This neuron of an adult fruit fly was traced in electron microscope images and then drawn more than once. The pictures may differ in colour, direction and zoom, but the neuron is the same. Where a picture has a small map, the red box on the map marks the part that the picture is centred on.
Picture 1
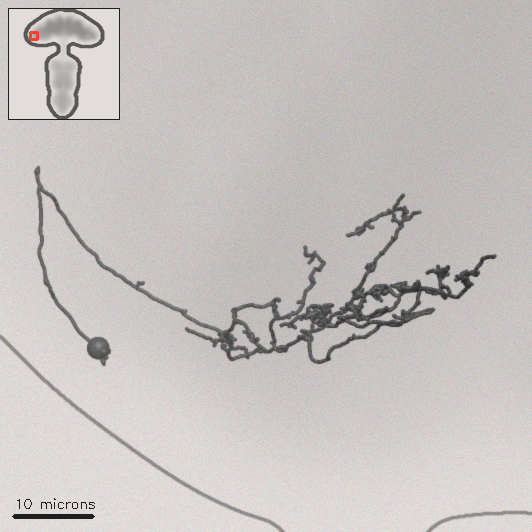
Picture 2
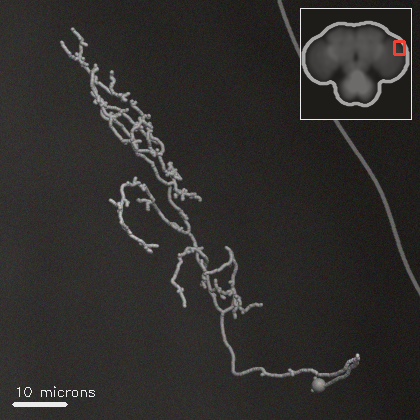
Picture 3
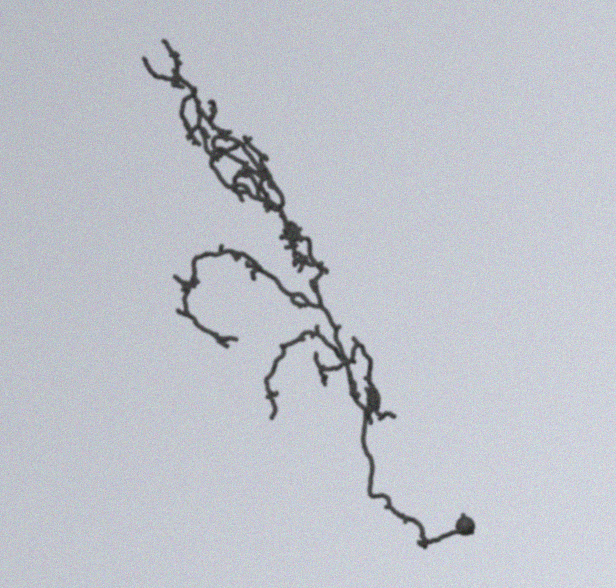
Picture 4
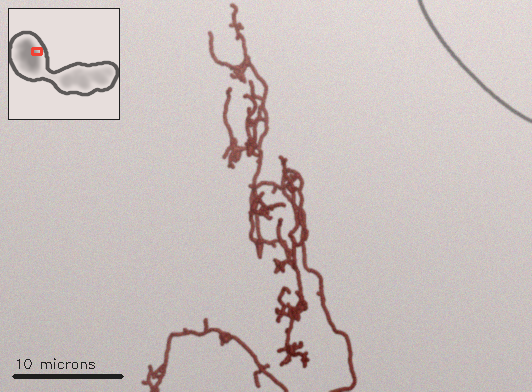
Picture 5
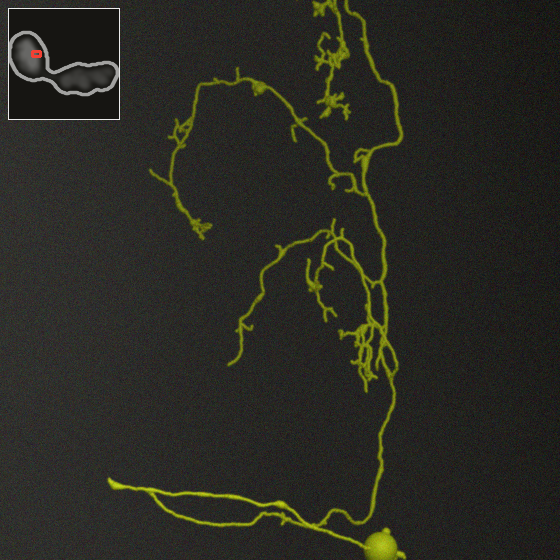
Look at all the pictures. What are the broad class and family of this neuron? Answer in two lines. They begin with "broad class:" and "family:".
broad class: optic-lobe intrinsic neuron
family: Cm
